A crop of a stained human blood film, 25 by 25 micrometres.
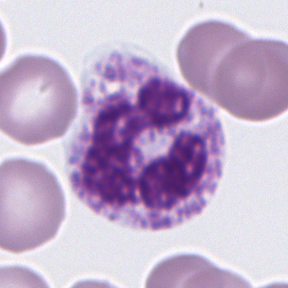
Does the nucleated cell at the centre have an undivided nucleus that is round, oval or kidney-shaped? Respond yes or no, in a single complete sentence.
No, this cell's nucleus is lobed instead of forming a single mass.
